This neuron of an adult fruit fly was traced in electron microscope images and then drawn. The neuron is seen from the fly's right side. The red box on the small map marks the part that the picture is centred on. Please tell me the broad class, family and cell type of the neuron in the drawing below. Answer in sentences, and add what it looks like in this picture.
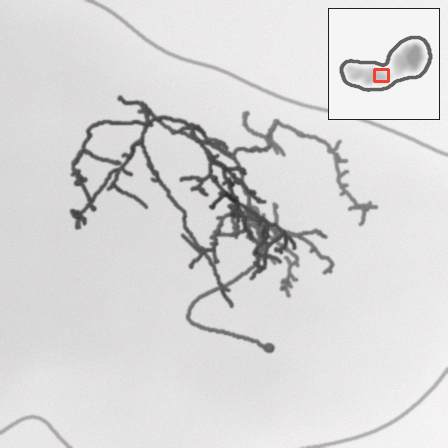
It is a nerve-cord intrinsic neuron. The family is hemilineage 02A. It is of cell type IN02A029. Dozens of branch ends can be seen. As drawn here it is about as wide as it is tall.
